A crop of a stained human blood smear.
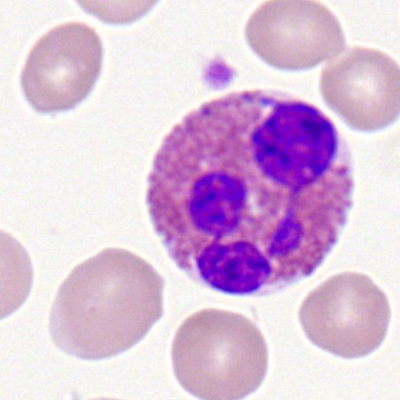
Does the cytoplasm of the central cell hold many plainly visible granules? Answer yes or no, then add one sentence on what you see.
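Yes. The cytoplasm is packed with coarse pink-orange granules.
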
